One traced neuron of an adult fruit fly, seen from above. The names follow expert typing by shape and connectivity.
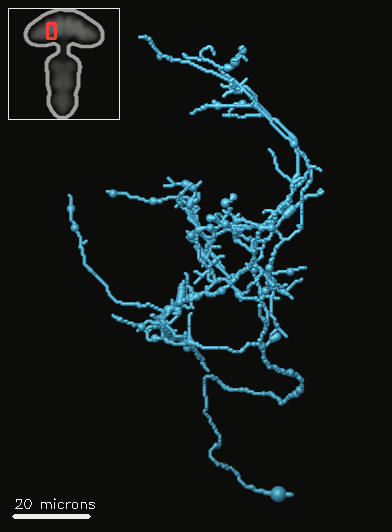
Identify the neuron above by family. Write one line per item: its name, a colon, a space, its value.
family: hemilineage VPNp&v1_ventral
